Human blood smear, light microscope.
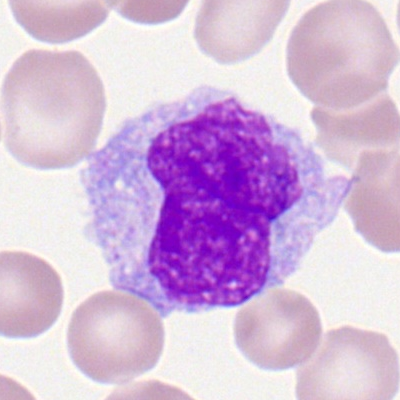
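Monocyte at the centre of a stained blood smear. Checked in turn, the outline shows a small pointed projection extending from the right edge, and the cytoplasm is pale greyish blue. Within that cytoplasm, fine, faint lilac granules are present, and a few small clear vacuoles lie among them.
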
